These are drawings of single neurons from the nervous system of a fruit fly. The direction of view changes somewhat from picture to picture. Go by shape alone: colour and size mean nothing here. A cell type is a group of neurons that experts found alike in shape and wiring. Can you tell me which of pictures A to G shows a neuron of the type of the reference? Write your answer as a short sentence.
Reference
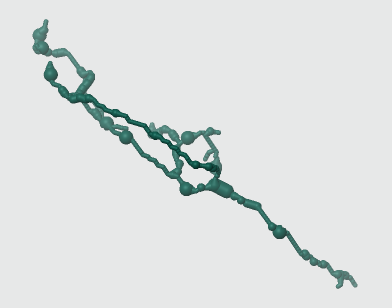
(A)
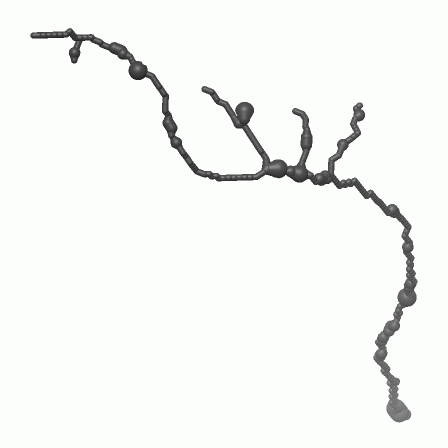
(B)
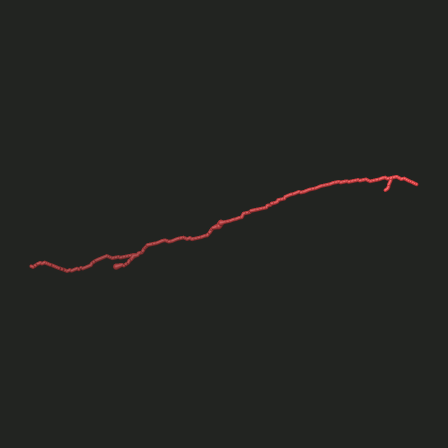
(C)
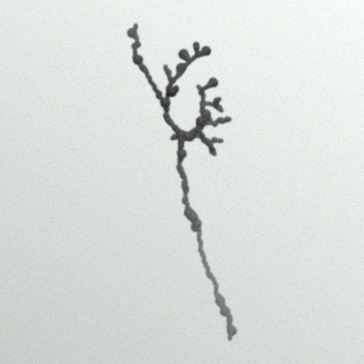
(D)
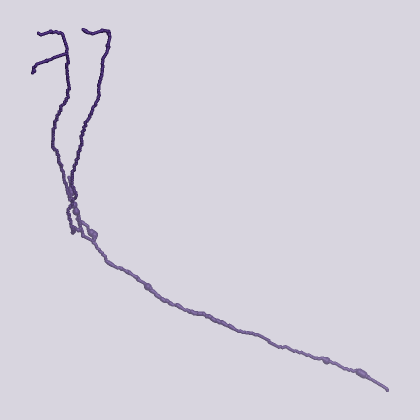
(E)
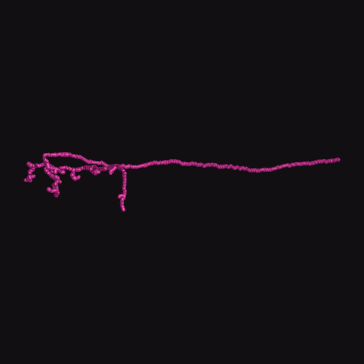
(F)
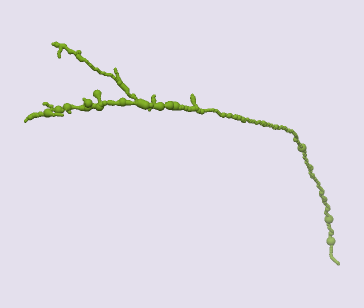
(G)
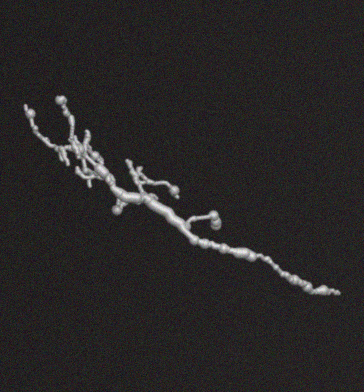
Picture G shows a neuron of the same cell type.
